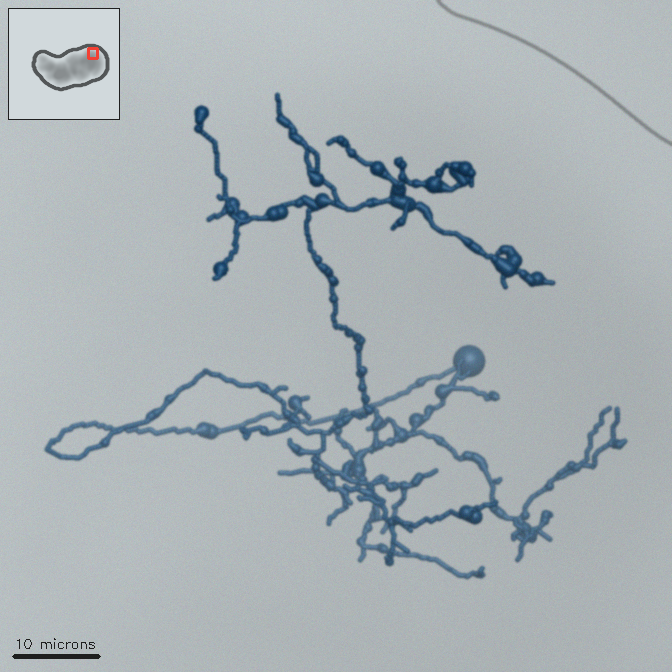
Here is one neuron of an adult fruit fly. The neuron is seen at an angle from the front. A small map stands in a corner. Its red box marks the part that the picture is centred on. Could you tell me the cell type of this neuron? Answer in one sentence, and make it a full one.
Included in the cell type LHPV4i3 is this neuron.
